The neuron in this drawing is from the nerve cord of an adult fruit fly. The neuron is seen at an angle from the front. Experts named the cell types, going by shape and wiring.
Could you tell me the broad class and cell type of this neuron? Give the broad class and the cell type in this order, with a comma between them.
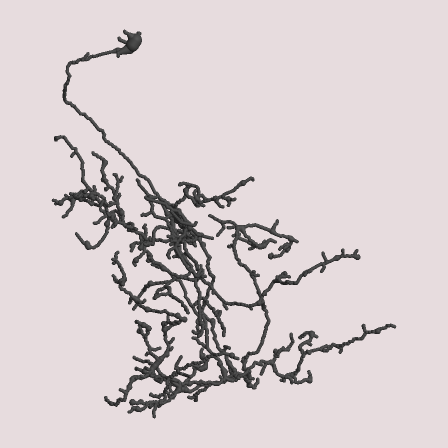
nerve-cord intrinsic neuron, INXXX340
